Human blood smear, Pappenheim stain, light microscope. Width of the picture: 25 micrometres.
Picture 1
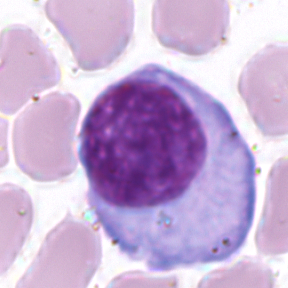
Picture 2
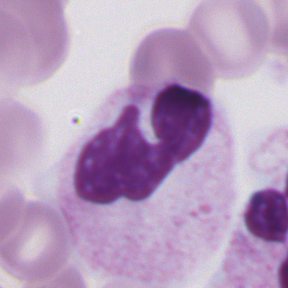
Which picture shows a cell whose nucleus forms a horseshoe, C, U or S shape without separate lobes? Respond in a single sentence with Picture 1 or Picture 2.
The nucleus is drawn out into a curved band, without separate lobes, in picture 2.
